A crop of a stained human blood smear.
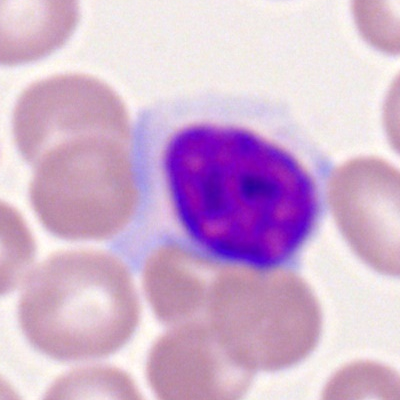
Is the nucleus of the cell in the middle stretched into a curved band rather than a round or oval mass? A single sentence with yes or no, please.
No, in this cell the nucleus forms a single compact round or oval shape.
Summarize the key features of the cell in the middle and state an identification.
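Look first at the cytoplasm: it is a pale blue, and you will find no granules and no vacuoles in it. Now turn to the chromatin, which is dense and dark purple, broken here and there by small paler patches. This cell is a lymphocyte.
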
